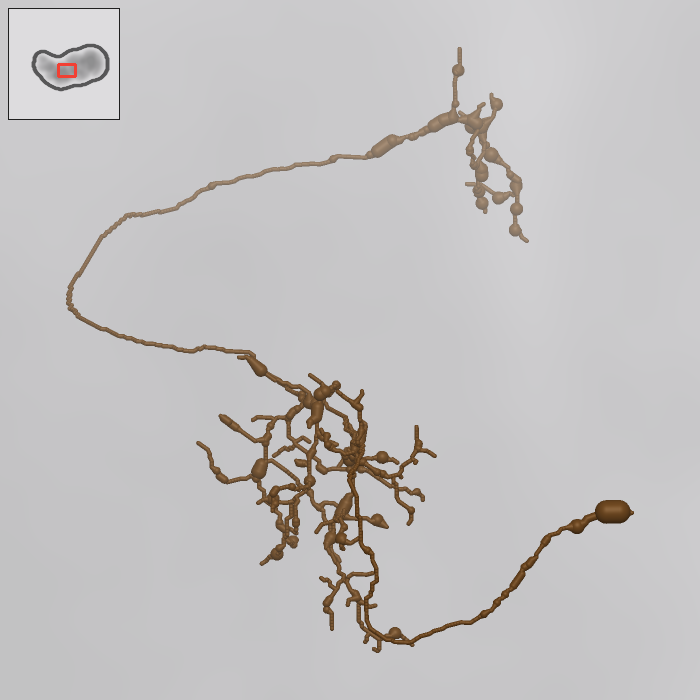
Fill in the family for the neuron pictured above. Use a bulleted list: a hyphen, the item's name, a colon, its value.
- family: Tm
